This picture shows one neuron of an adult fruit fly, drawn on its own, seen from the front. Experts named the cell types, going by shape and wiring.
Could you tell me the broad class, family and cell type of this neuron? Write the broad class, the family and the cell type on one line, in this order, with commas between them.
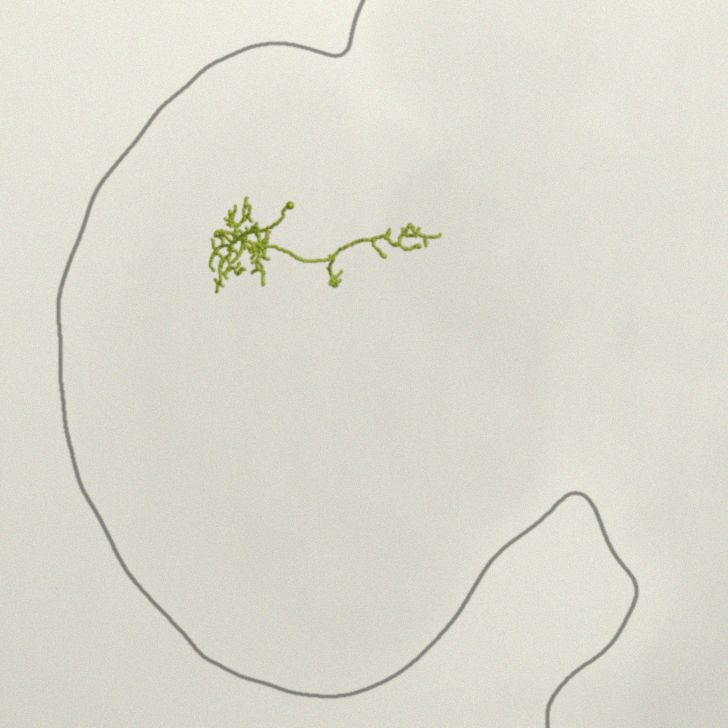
optic-lobe intrinsic neuron, TmY, TmY13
